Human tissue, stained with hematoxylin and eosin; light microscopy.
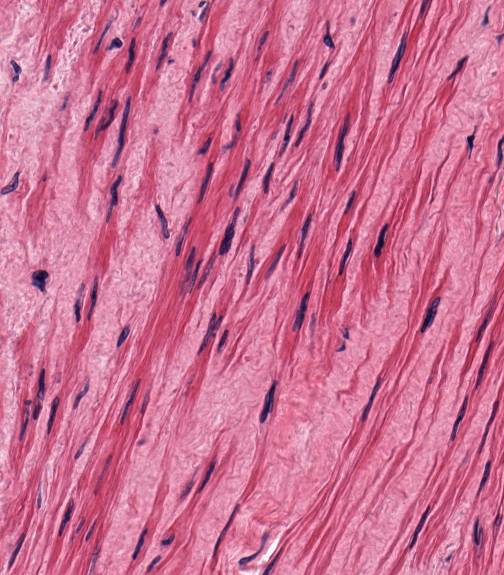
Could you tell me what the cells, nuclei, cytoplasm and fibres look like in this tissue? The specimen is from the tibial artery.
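What strikes me first is the banding: deep red-pink bundles alternating with paler pink strips. On a second look, that paler material between the bundles has a finely wavy, fibrillar texture. The nuclei are dark purple, elongated and spindle-shaped, and they lie parallel to the bundles. They're scattered singly, spaced apart, not crowded.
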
